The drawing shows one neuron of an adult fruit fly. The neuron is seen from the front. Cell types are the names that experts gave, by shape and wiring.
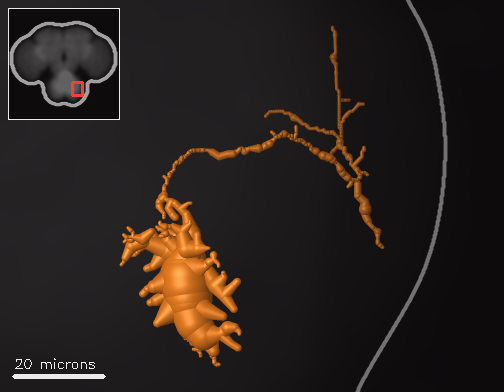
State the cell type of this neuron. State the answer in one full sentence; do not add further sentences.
The neuron is typed under the name Ti flexor MN.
